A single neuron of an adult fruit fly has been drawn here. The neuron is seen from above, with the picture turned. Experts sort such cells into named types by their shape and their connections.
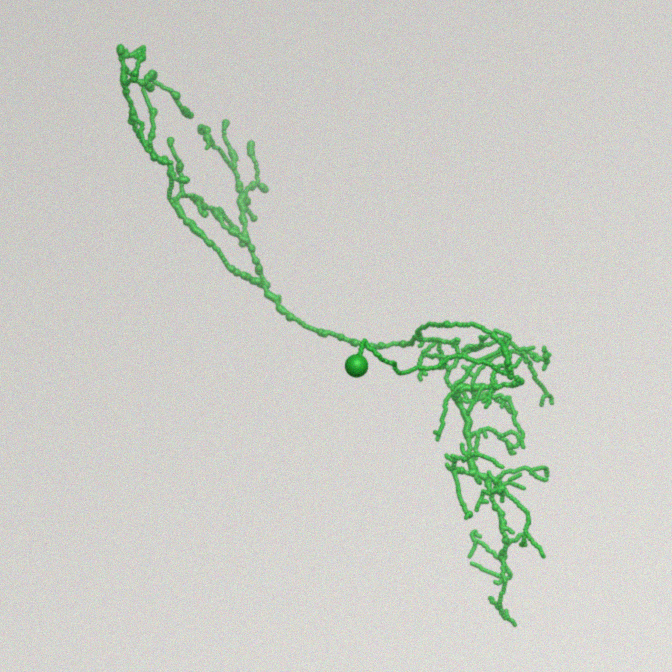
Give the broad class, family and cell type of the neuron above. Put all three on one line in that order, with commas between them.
visual centrifugal neuron, hemilineage VLPp&l1_posterior, LPT115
